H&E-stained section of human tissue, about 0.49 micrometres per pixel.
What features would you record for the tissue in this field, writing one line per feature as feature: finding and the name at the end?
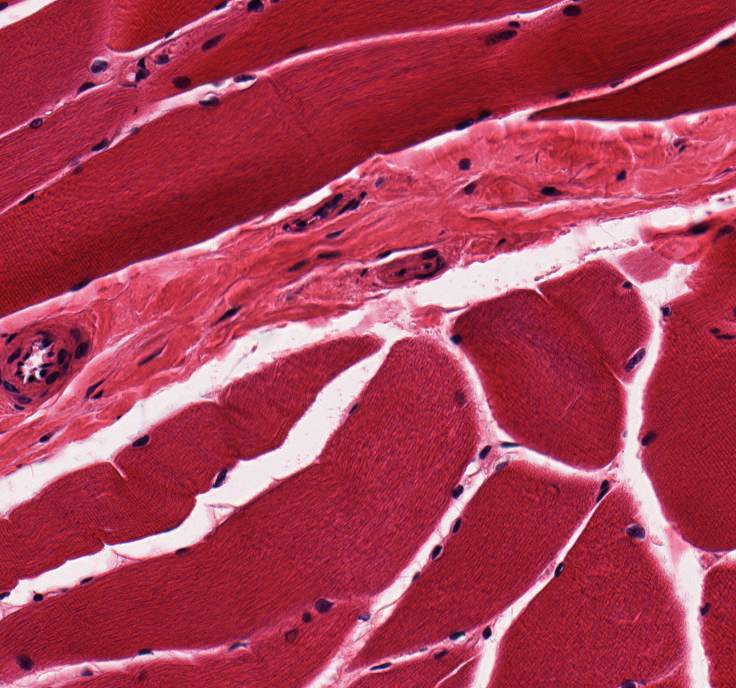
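Connective tissue: a band running diagonally across the middle, lower left to upper right, between two groups of muscle fibres
Lower right: fibres cut across or obliquely, with broad angular profiles
Nuclei: small, dark, flattened, at the edges of the fibres
Cytoplasm: deep, even red
Name: skeletal muscle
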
